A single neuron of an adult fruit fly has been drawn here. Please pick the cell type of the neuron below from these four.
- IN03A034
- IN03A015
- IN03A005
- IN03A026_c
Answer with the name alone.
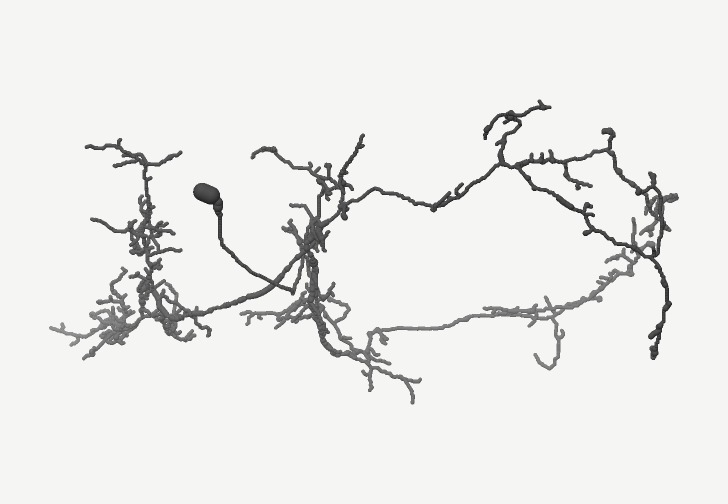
IN03A034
